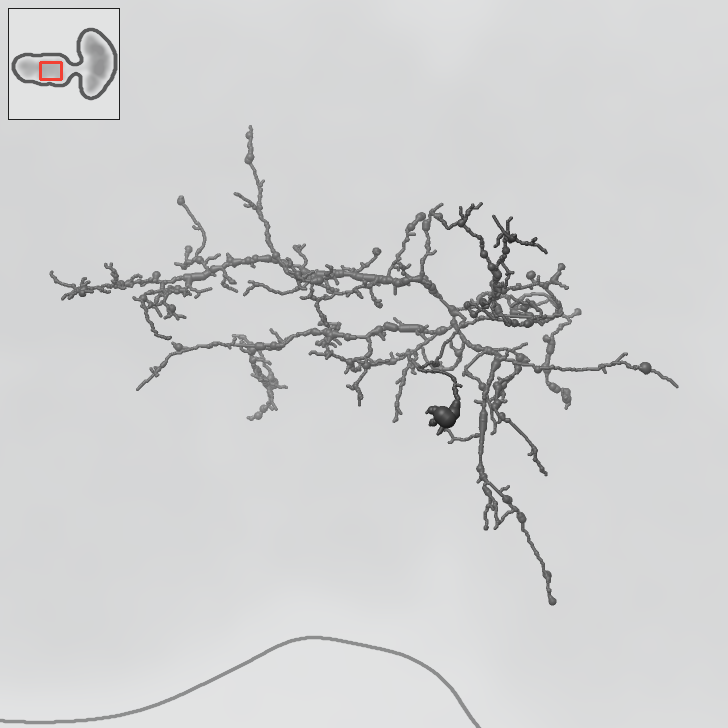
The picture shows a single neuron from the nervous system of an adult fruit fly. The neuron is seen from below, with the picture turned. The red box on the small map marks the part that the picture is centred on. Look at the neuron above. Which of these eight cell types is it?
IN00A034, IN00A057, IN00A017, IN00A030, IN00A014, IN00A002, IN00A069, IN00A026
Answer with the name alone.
IN00A030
